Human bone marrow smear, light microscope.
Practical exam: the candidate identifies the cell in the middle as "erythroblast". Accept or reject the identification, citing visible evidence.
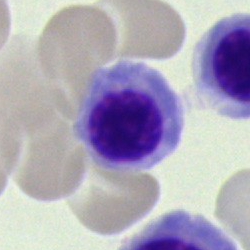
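Chromatin dense and dark purple, with a few small paler flecks. No nucleolus visible. Cytoplasm a pale lavender-blue rim, widest at upper right, without granules or vacuoles. Outline roughly round, edge slightly uneven.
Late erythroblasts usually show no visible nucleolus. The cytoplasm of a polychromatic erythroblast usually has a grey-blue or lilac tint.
The missing nucleolus and the lavender-blue rim both match erythroblast. Verdict: erythroblast fits, and proerythroblast is not the better name.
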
